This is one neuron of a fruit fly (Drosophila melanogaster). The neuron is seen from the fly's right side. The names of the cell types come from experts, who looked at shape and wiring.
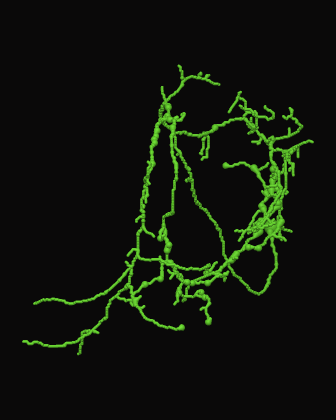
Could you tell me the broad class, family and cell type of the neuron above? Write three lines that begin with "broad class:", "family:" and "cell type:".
broad class: central-brain intrinsic neuron
family: hemilineage SIPa1_ventral
cell type: CL024_c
